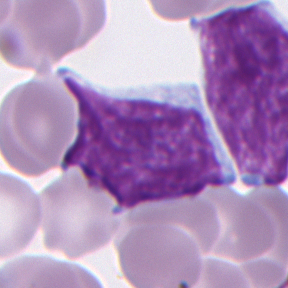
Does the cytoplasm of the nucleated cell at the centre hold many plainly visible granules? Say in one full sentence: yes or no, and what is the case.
No, visible granules are absent from the cytoplasm of this cell.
